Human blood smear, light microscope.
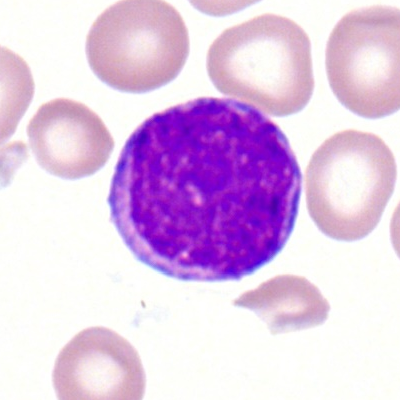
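Myeloblast at the centre: its outline is round and smooth, its chromatin dense and dark purple with small pale patches, and its cytoplasm only a thin pale bluish rim around the nucleus. That rim is widest along the lower left side.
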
